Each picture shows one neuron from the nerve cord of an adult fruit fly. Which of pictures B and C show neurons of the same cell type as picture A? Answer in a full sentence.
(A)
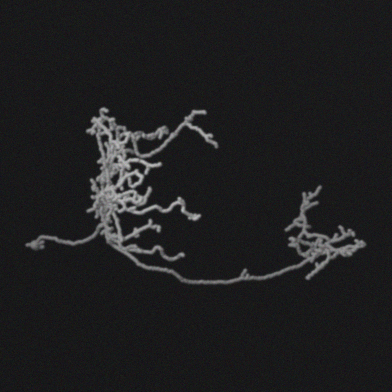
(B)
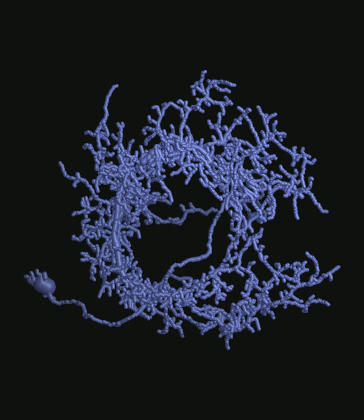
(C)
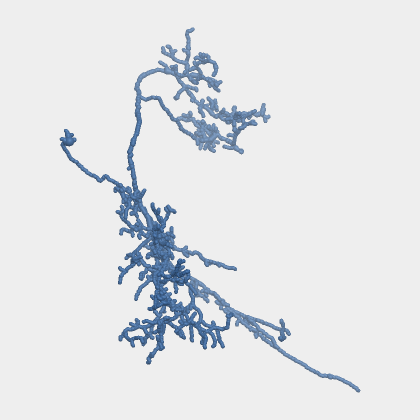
None of them is of the same cell type.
